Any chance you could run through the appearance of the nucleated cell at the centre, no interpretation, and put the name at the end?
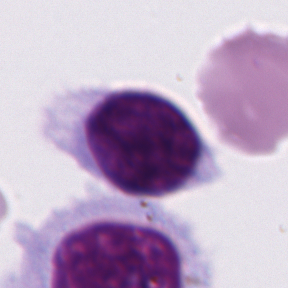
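The cytoplasm is pale lilac-blue. Most of it trails off to the left of the nucleus as a frayed tail. On that left side its edge is ragged rather than smooth. No granules are visible in the cytoplasm. The cell is a hairy cell.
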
